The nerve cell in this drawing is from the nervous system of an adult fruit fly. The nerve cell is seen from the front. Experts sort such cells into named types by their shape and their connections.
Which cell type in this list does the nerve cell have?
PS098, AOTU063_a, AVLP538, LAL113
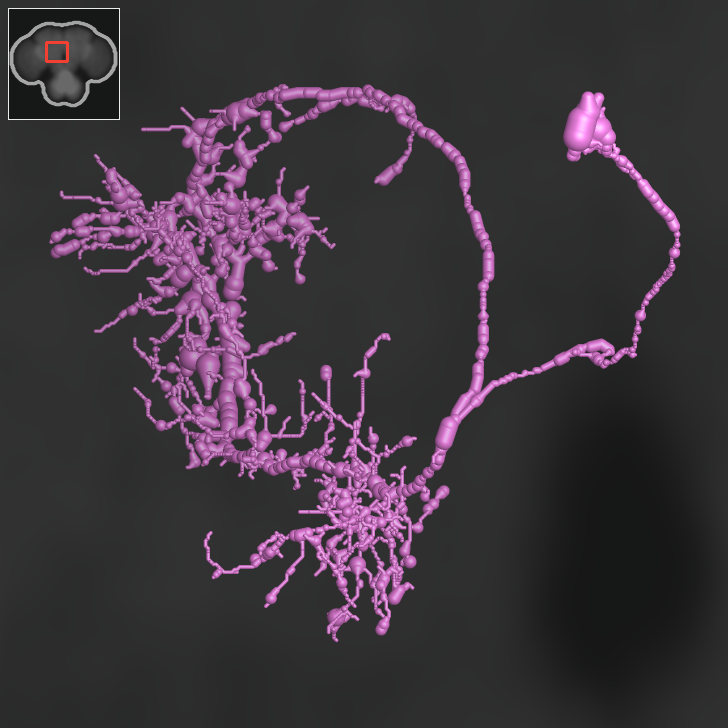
PS098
